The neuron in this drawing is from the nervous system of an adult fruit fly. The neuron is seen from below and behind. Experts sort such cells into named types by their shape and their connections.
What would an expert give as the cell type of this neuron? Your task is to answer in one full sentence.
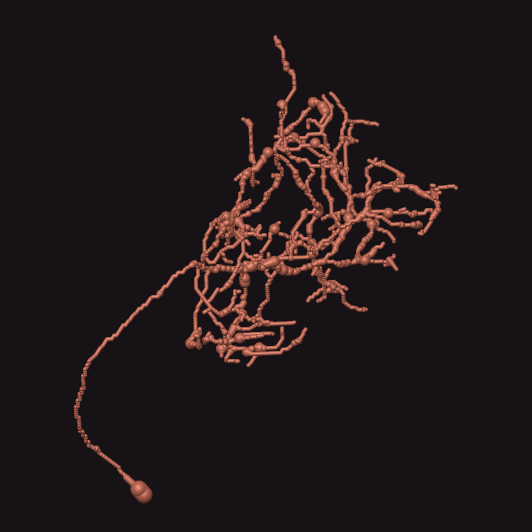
On the level of cell type, this neuron is MBON10.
